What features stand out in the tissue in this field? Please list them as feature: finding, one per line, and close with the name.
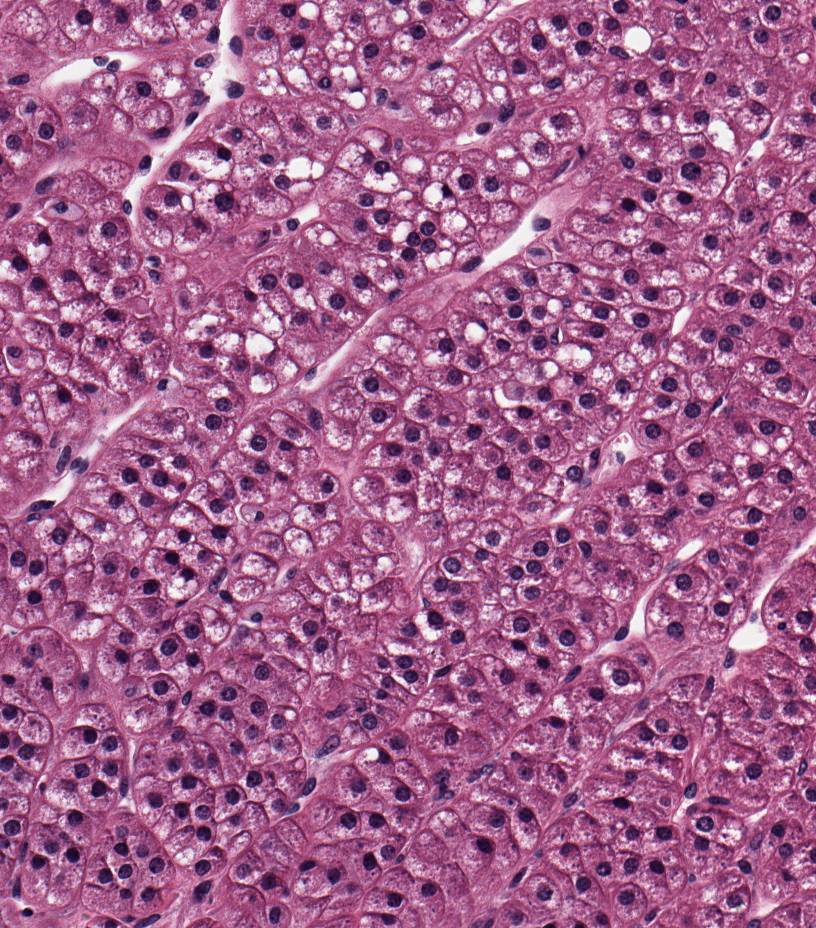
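Cells: large and polygonal, each with plenty of pale pink cytoplasm.
Cytoplasm: look closely and it is finely vacuolated.
Vacuoles: larger clear round ones, more frequent in the upper field than the lower.
Borders: distinct, so every cell is outlined for you.
Stroma: scant between the cords.
Name: adrenal gland.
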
